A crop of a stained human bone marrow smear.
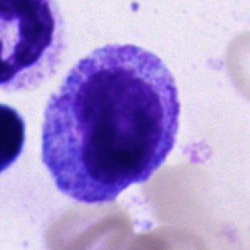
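Promyelocyte, stained human bone marrow smear. Notice the off-centre nucleus, which leaves a wider band of cytoplasm on the left. Its chromatin stains dark purple and looks fairly dense. A moderate rim of blue-purple cytoplasm surrounds it on all sides, with fine purple granules throughout.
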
